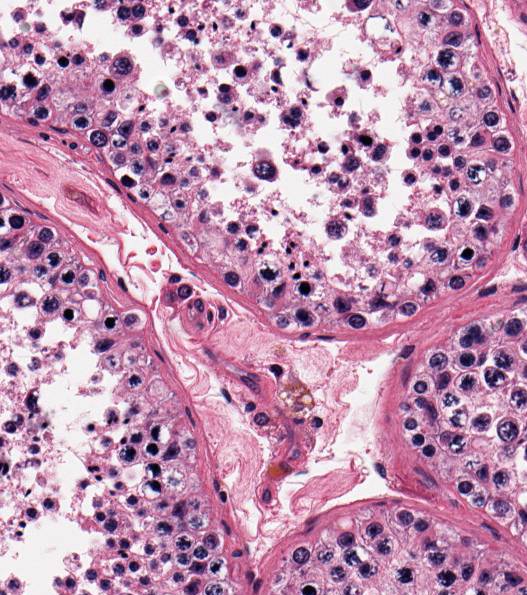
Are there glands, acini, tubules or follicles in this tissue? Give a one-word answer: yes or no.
Yes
